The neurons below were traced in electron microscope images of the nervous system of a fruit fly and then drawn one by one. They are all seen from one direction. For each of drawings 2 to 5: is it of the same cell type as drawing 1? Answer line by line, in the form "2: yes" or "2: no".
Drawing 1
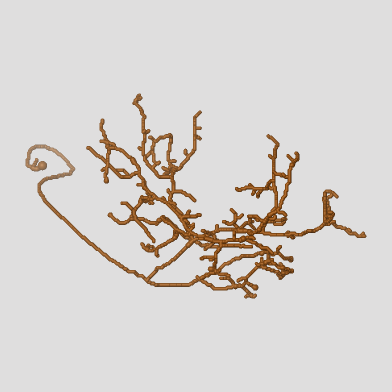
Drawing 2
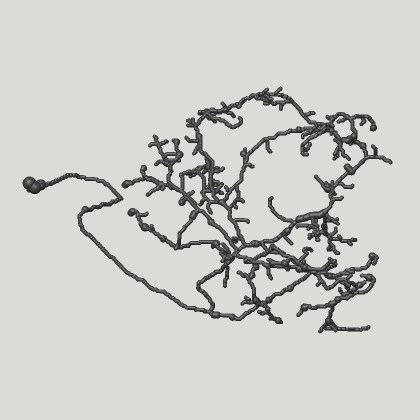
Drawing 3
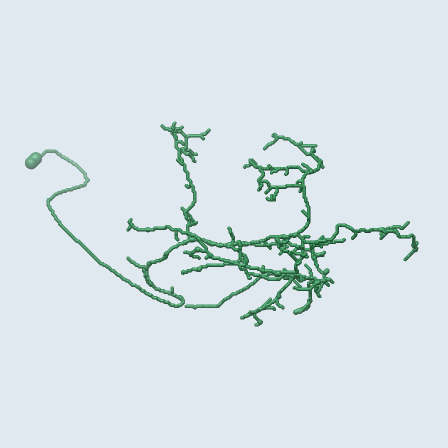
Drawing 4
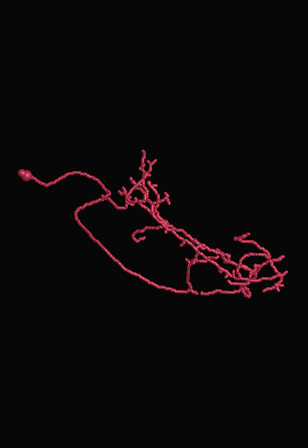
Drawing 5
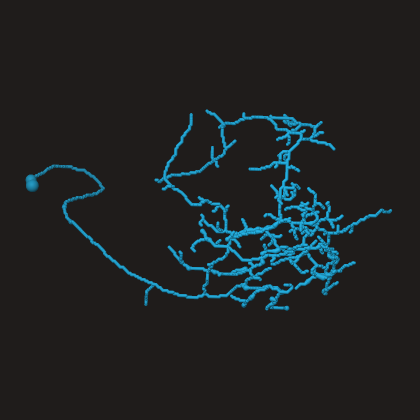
2: yes
3: yes
4: no
5: yes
